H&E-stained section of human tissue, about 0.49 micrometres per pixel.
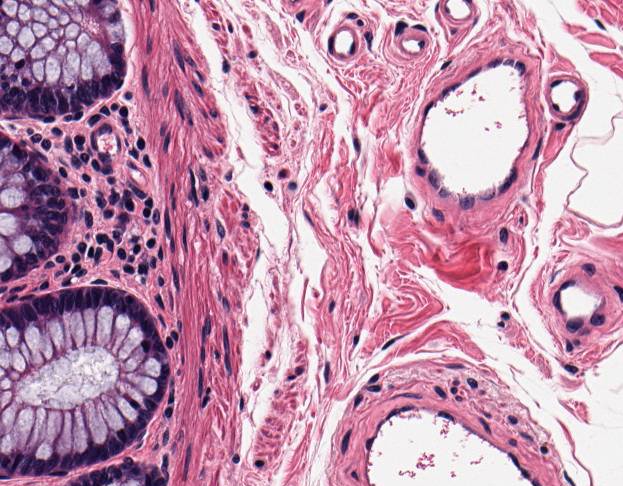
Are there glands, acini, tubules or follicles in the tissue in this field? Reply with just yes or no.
Yes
